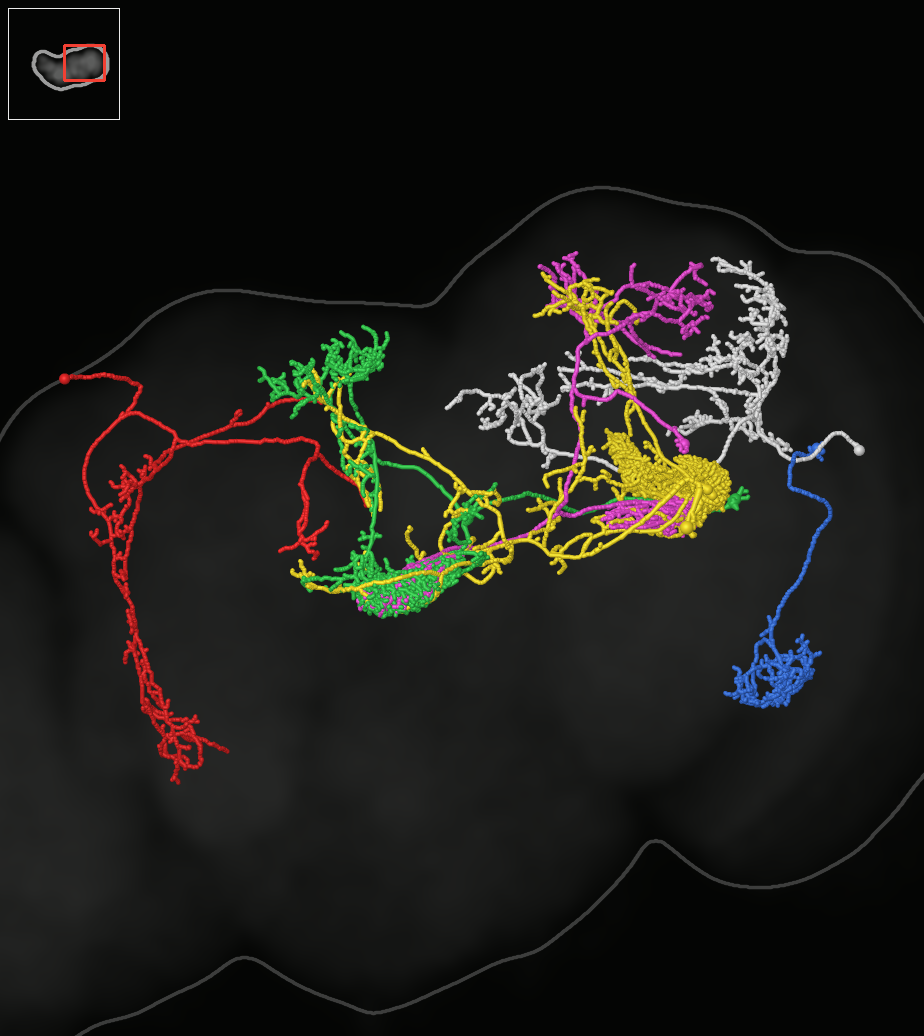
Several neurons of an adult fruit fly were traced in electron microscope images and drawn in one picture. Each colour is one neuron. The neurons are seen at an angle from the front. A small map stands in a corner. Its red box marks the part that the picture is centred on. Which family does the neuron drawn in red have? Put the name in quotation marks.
"hemilineage VLPd&p1_posterior"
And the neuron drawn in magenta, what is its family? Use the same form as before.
"class DAN"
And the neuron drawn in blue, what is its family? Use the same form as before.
"hemilineage VLPl4_anterior"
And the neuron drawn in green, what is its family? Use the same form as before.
"MBON"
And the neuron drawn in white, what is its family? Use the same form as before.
"hemilineage SLPa&l1_anterior"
